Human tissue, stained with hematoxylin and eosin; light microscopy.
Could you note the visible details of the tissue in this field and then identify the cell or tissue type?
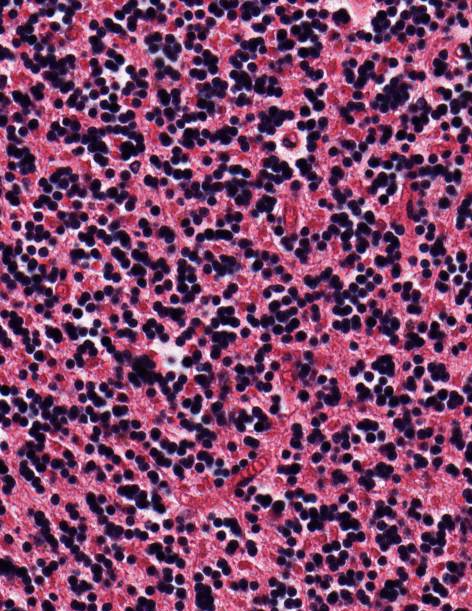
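You'll notice the nuclei here are small, round and darkly stained, all close to the same size, with so little cytoplasm around them you can barely see it. Between the clusters of nuclei sit irregular islands of pink, finely fibrillary material, and there isn't a fat cell anywhere in the field. This is cerebellum.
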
